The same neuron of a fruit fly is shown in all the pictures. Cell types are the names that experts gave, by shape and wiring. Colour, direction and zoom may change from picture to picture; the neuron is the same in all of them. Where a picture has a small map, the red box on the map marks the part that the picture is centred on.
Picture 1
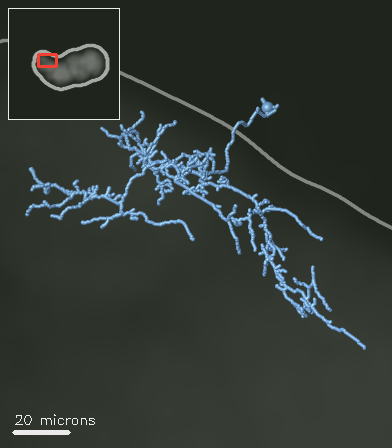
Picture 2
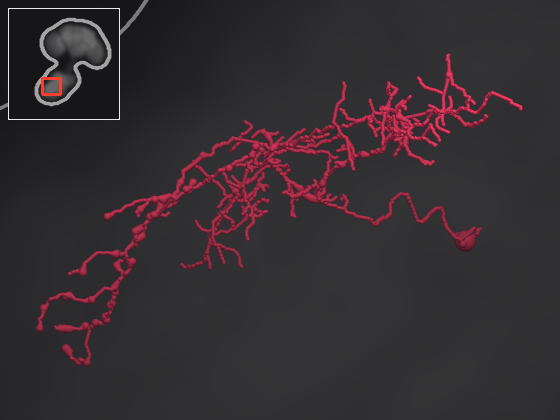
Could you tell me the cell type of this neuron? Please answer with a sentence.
The cell type is IN06A063.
